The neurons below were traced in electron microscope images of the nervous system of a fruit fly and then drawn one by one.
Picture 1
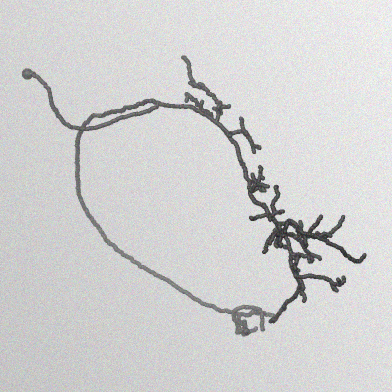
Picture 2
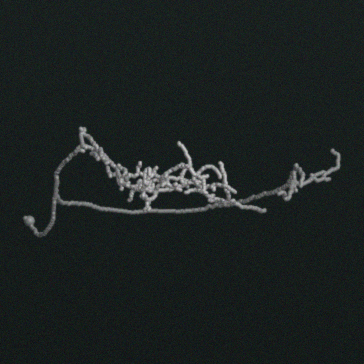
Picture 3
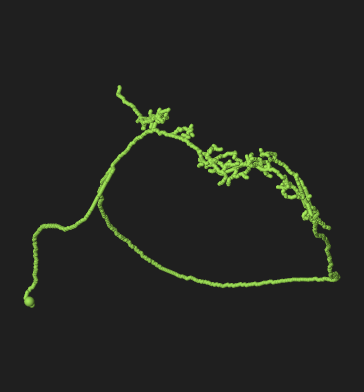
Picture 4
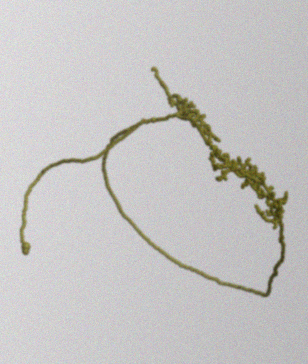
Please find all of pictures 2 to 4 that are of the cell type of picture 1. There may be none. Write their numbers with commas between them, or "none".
2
